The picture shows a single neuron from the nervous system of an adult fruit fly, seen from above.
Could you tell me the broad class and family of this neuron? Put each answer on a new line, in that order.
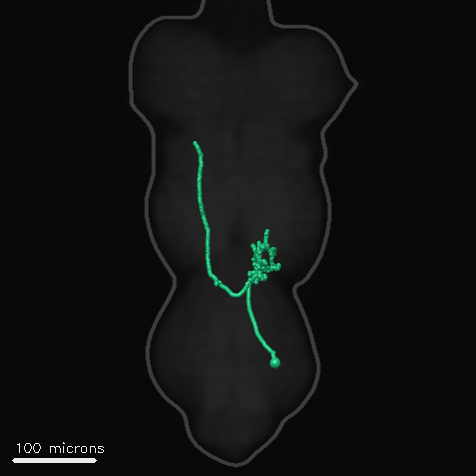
nerve-cord intrinsic neuron
hemilineage 07B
